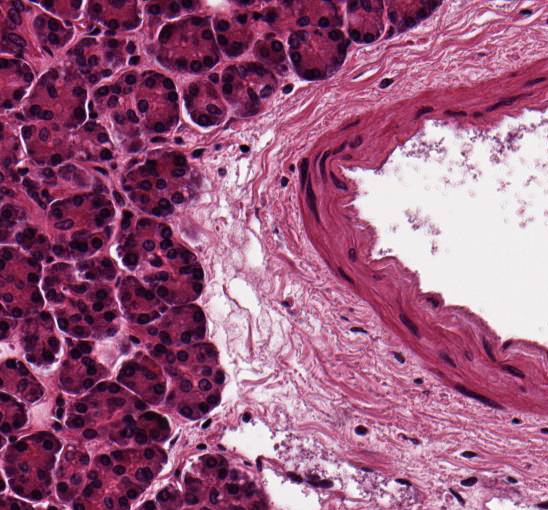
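Pancreas. Closely packed glandular acini fill the left side of the field, with a large vessel at the right. The acinar cells have deeply stained, dark purple-red cytoplasm, and their nuclei look round and dark. Between the acini and the vessel I see loose, pale, wavy collagen fibres carrying only a few scattered nuclei.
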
